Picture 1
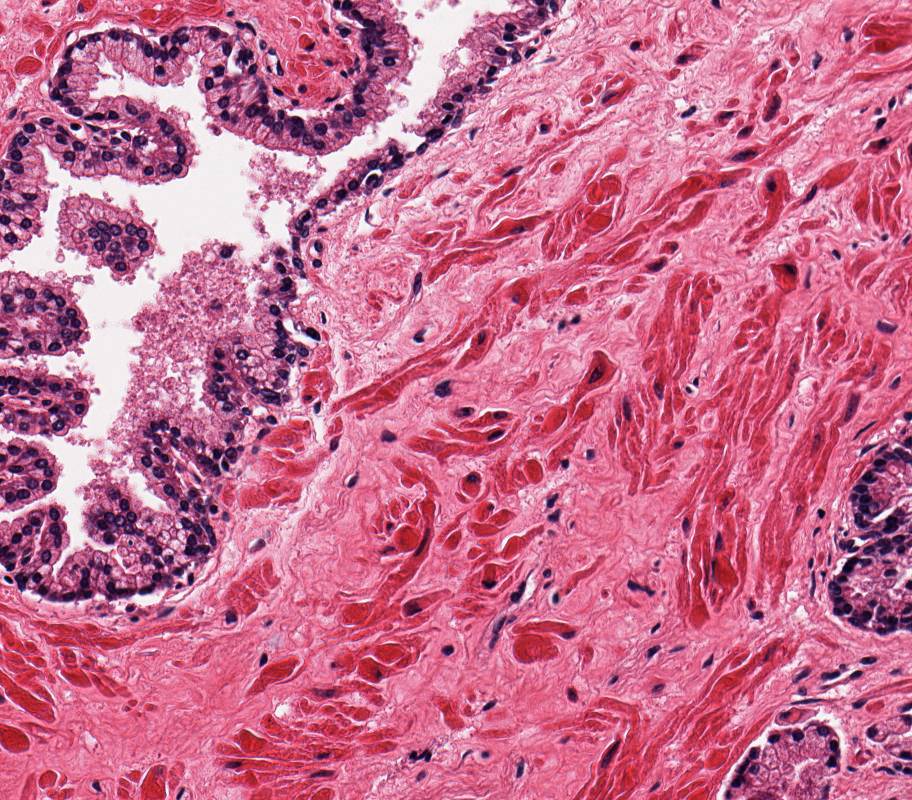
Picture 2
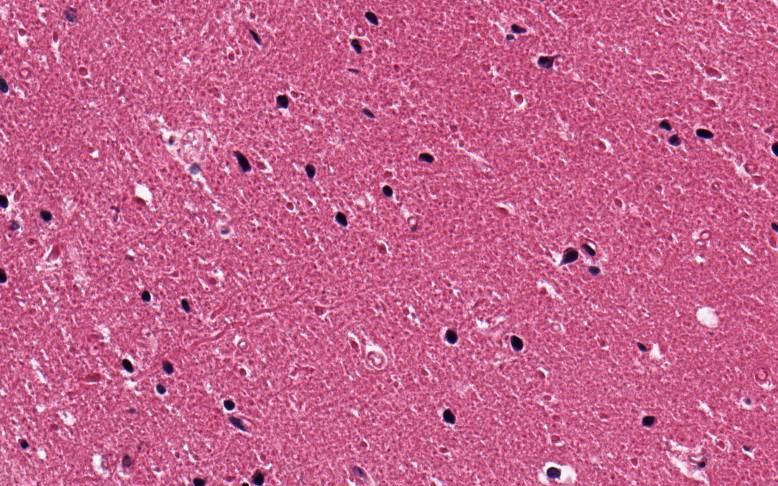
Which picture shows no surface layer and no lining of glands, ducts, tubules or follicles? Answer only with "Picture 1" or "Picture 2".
Picture 2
